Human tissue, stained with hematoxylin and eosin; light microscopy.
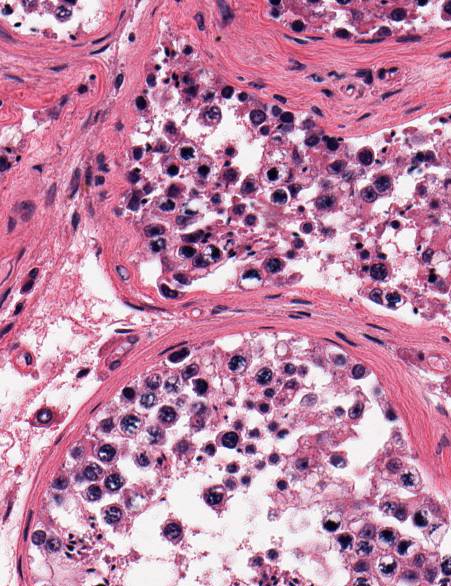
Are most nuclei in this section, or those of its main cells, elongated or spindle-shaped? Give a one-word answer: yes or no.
No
